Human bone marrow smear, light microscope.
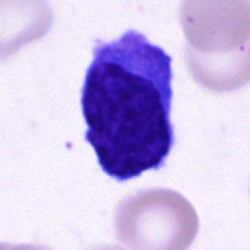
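Plasma cell in a stained bone marrow smear. Checked in turn, the nucleus fills most of the cell and its chromatin is dark and coarsely clumped. The cytoplasm is scant and deep blue, and what can be seen of it lies mainly as a cap at the top of the cell.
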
